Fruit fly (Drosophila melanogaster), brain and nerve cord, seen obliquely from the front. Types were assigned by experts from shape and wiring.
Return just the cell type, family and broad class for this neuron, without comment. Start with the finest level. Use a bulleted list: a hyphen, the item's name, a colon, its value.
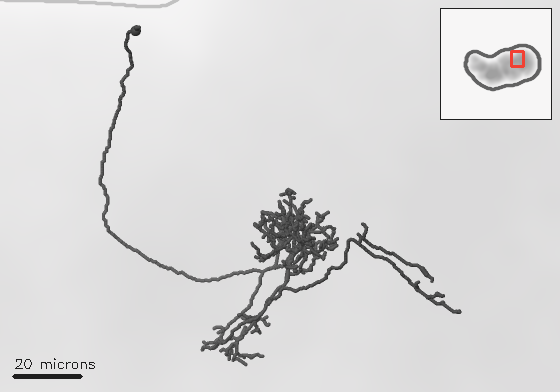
- cell type: FC2C
- family: class CX
- broad class: central-brain intrinsic neuron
